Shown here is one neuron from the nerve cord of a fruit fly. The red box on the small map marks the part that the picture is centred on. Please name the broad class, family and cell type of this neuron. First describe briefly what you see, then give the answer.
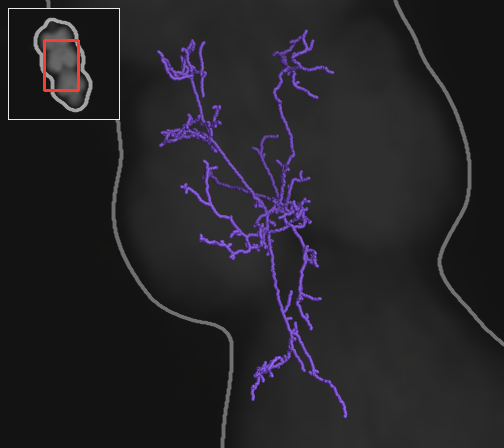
Dozens of branch ends can be seen. In this view it is taller than it is wide. It is a nerve-cord intrinsic neuron. Its family is hemilineage 05B. It is of cell type IN05B066.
